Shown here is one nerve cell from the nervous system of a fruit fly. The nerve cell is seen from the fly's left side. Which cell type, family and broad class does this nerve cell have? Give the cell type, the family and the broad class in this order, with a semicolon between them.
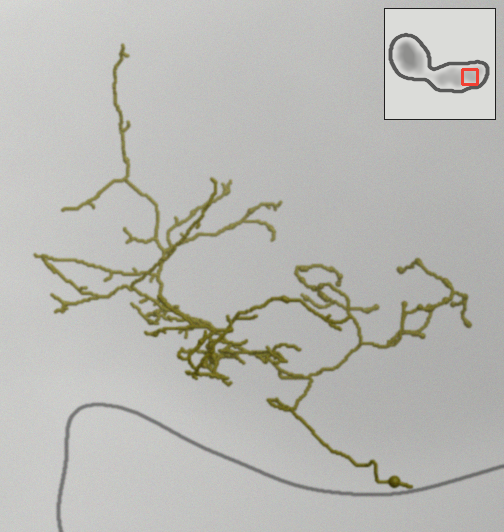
IN14A044; hemilineage 14A; nerve-cord intrinsic neuron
